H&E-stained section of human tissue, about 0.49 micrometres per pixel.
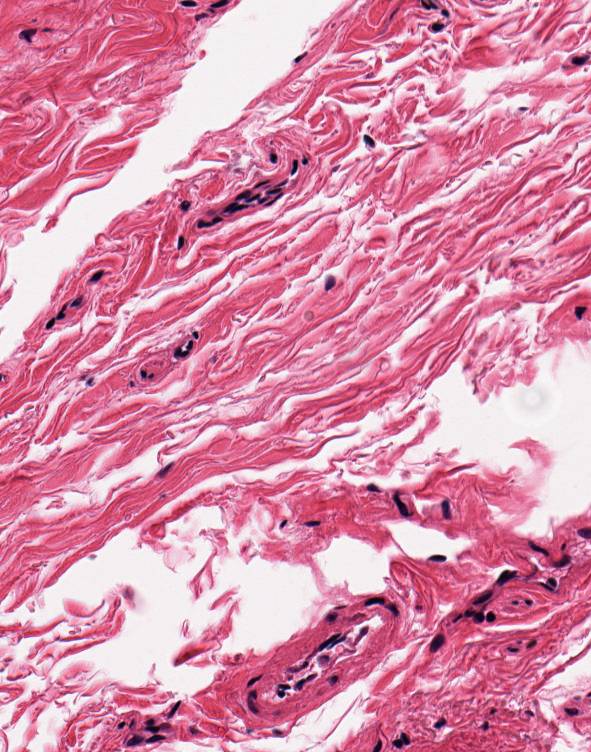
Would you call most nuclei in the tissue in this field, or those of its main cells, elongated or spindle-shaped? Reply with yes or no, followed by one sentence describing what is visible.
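Yes. Most nuclei are dark and elongated, lying along the bundles.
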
